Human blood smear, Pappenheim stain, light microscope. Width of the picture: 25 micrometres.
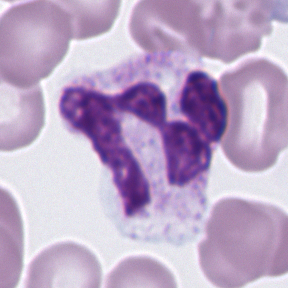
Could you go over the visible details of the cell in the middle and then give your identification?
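The outline of this cell is irregular and somewhat angular rather than round, about 15 micrometres across. Its chromatin is dark purple and coarsely clumped. The cytoplasm is very pale, almost colourless with a faint lilac tint, and holds fine violet-pink granules scattered throughout. The cell is a segmented neutrophil.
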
